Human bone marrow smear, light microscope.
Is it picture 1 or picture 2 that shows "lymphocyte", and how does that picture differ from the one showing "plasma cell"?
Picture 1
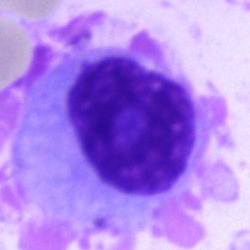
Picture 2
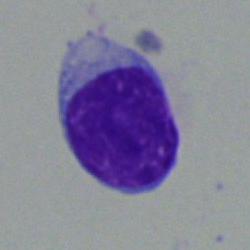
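As I read them, picture 1 is a plasma cell and picture 2 is a lymphocyte. In picture 1 the nucleus sits off-centre to the right, leaving a wider band of cytoplasm on the left.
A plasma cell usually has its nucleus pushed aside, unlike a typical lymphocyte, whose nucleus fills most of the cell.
That cytoplasm is plentiful, a broad rim, and shows no distinct granules.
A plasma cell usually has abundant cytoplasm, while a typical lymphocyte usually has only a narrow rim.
The chromatin is dark purple and clumped, with small paler spots scattered through it.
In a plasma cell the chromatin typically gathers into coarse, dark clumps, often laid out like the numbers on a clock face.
In picture 2 the nucleus stains deep purple, again with a few small paler spots. Its cytoplasm is pale blue-grey, with no distinct granules.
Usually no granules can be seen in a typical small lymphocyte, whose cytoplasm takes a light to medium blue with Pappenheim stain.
Along its top edge, small knob-like projections stand out.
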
